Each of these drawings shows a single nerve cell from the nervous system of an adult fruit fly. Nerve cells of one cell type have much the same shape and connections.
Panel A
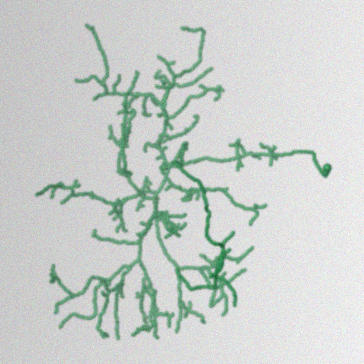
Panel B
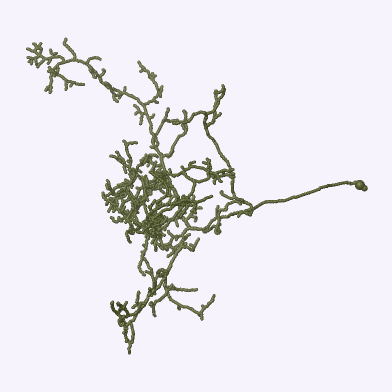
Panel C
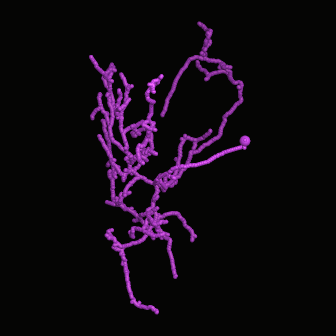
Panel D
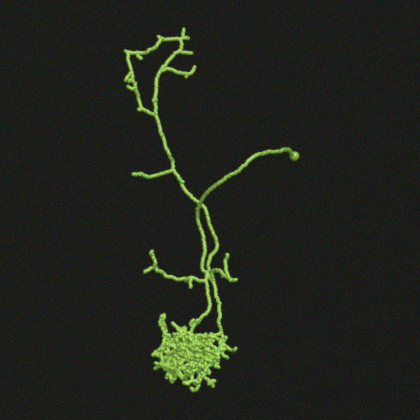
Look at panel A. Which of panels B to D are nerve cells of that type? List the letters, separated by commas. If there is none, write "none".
C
